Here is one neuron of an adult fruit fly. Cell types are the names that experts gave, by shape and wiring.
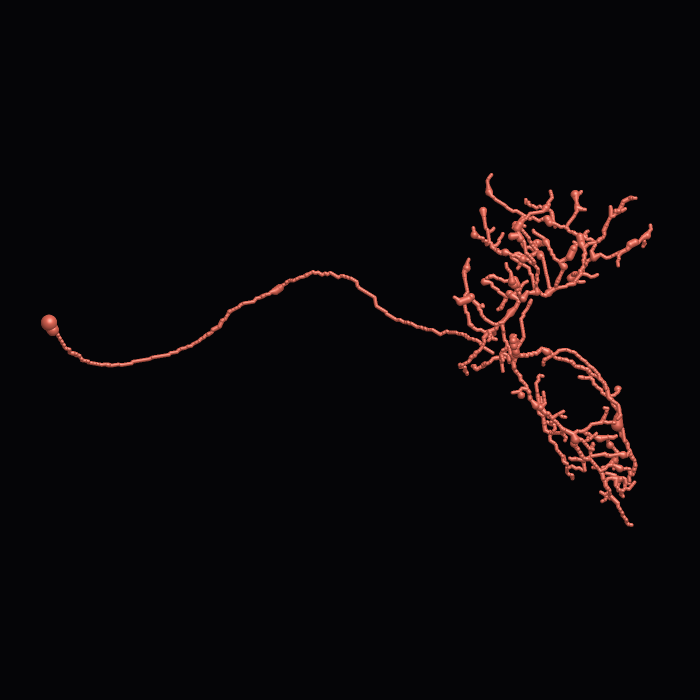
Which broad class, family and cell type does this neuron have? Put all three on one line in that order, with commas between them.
central-brain intrinsic neuron, hemilineage DL1_dorsal, MBON19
